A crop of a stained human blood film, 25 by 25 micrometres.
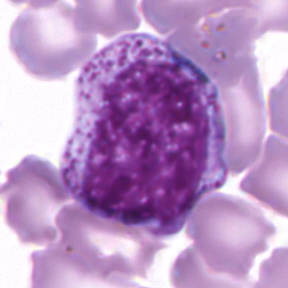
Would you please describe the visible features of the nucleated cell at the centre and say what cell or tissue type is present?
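Outline roughly oval, edge slightly uneven. Nucleus occupies most of the cell; cytoplasm reduced to a rim, widest on the left. Chromatin dark purple and patchy, small paler spots scattered through it. This is a myelocyte.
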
